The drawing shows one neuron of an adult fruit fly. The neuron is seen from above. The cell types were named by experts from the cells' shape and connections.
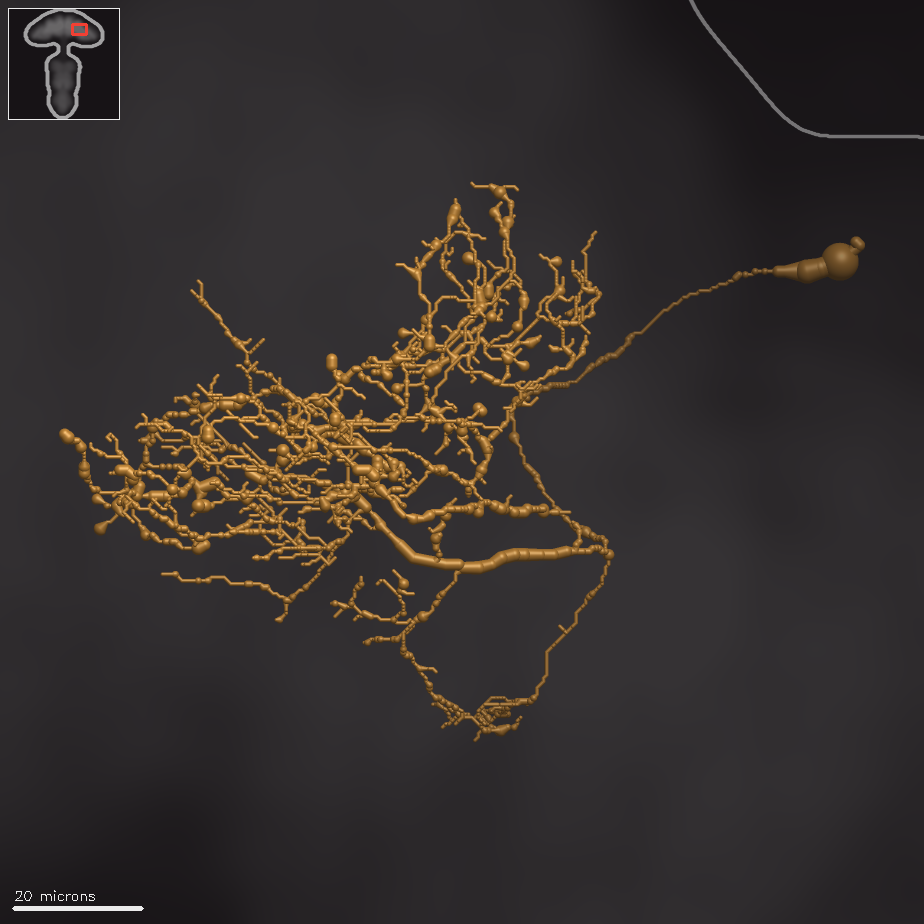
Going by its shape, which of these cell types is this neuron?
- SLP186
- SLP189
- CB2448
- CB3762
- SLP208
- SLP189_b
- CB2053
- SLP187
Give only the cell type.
SLP208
